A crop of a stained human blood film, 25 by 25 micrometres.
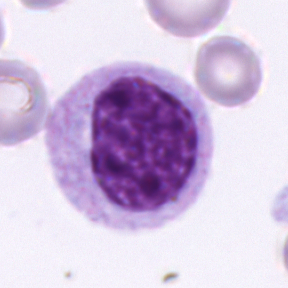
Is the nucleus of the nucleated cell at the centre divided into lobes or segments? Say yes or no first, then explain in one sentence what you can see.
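No. The nucleus is oval with a smooth, unindented contour.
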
